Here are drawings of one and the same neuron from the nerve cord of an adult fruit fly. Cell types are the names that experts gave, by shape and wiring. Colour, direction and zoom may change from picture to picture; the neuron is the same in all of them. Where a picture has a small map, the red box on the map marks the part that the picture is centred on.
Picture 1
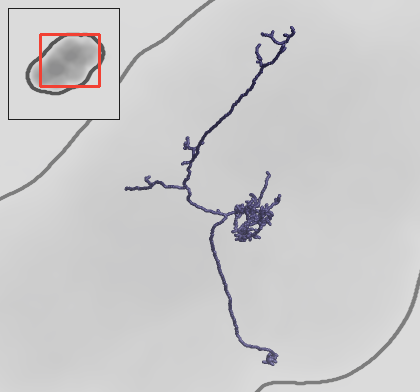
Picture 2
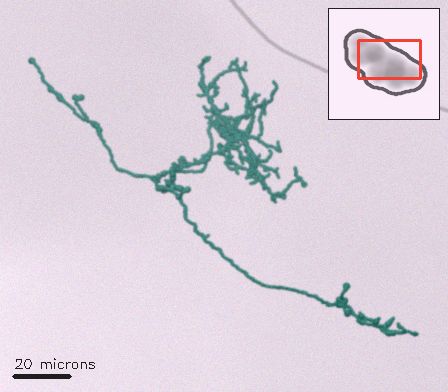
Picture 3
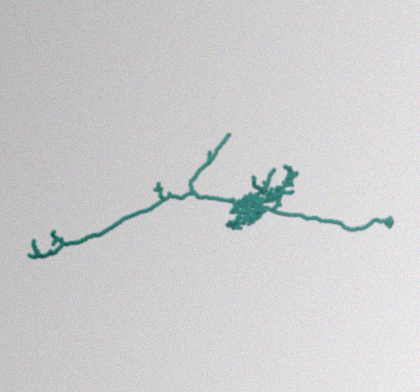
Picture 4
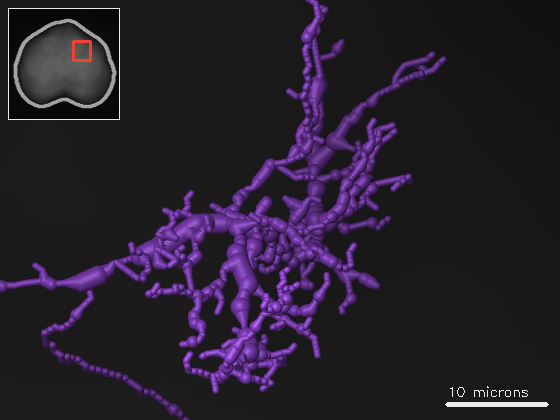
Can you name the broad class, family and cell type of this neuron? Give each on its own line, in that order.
nerve-cord intrinsic neuron
hemilineage 08B
IN08B093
